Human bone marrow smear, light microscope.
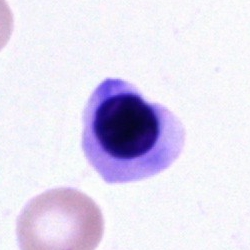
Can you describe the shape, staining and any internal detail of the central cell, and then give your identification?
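See how dense the chromatin is, very dark purple, with no nucleoli showing in the nucleus. The cytoplasm is blue-violet and shows no granules. It's an erythroblast.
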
